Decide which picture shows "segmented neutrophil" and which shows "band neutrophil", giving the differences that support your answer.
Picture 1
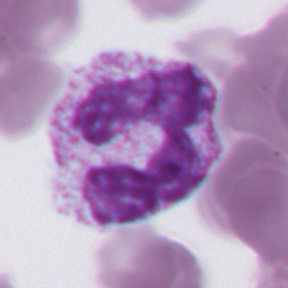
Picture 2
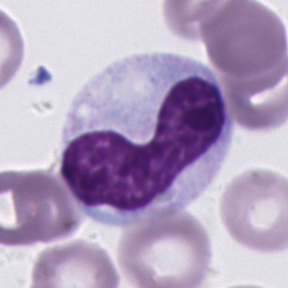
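The segmented neutrophil is the one in picture 1, and the band neutrophil is in picture 2. In picture 2 the nucleus is elongated, running diagonally from lower left to upper right and reaching the cell edge at the lower left.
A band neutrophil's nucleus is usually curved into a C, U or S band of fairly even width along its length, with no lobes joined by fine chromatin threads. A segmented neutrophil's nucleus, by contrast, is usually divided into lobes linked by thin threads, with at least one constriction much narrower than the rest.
In picture 1 the chromatin stains dense, dark purple and coarsely clumped, and no nucleoli are visible.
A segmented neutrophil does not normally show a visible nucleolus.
The cytoplasm differs as well: in picture 1 it is plentiful on a pale pink background, with numerous pink-violet granules throughout and no vacuoles, while in picture 2 it is pale greyish blue, fills about half of the cell and holds fine, faint lilac, dust-like granules. The cell in picture 1 has a roughly round outline with a slightly uneven edge.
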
